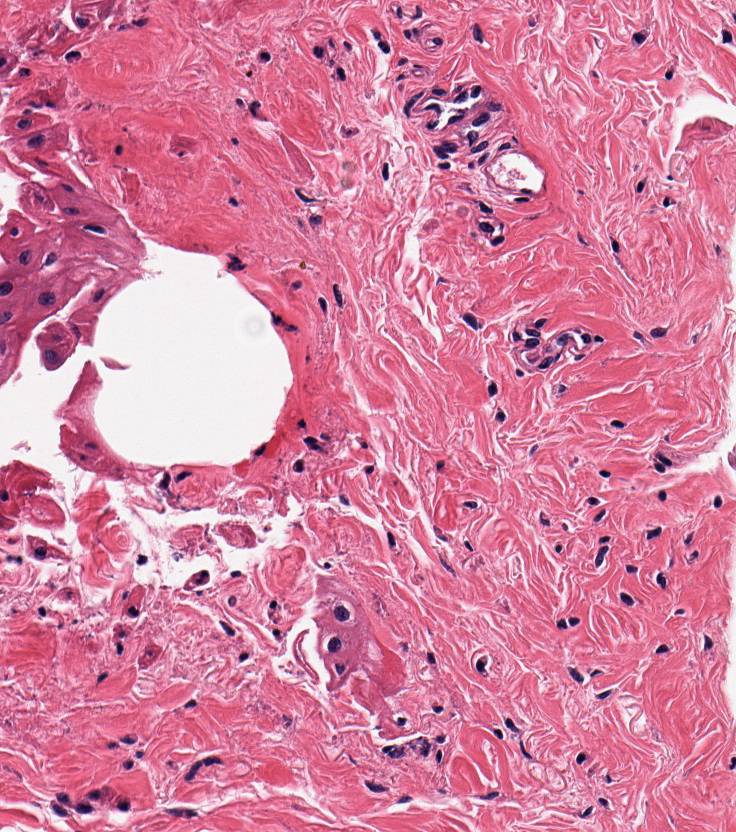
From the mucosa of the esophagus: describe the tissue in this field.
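Dense, deeply pink collagenous stroma occupies most of the field. Its collagen bundles are wavy and interlace in varied directions rather than running parallel. Small dark spindle-to-oval nuclei are scattered sparsely between the bundles. At the upper left edge lie polygonal cells with abundant pink cytoplasm and round central nuclei.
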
